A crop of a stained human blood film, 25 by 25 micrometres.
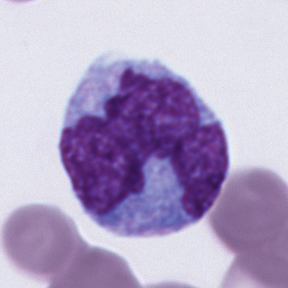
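Monocyte. Notice first the roughly oval outline, its edge mostly smooth. The nucleus folds around a bay of cytoplasm that opens toward the bottom of the cell, and it fills about 70% of the cell's area. The cytoplasm is a pale greyish blue, with only faint, fine dust-like granules and no coarse ones.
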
